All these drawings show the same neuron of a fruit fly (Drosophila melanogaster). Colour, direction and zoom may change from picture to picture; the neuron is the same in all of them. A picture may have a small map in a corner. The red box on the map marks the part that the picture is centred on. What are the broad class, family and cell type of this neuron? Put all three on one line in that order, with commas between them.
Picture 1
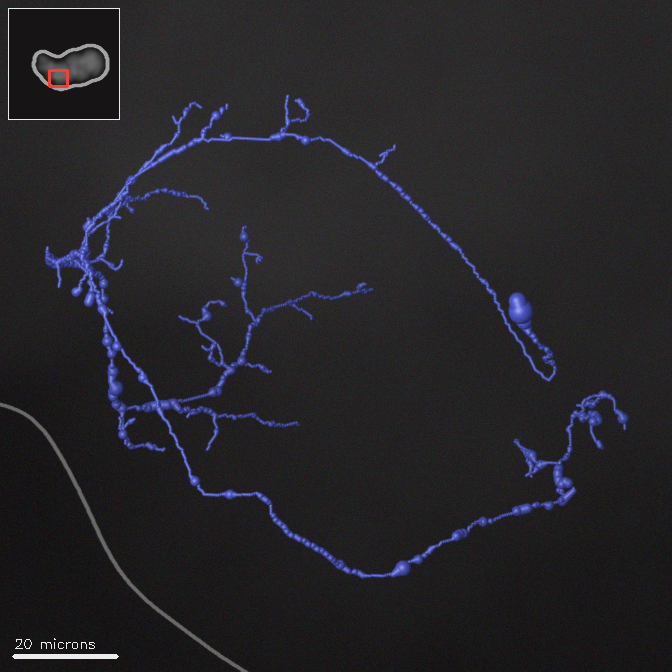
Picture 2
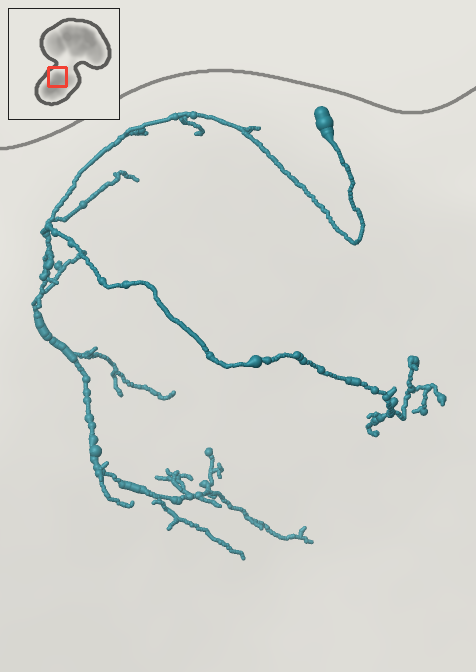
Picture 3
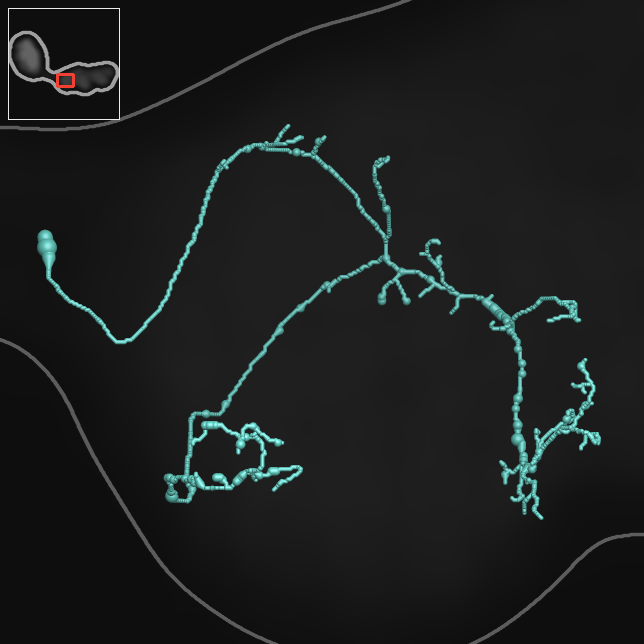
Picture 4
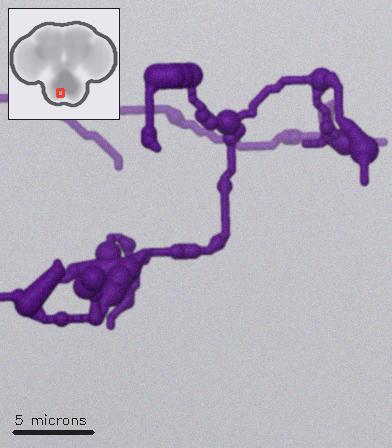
nerve-cord intrinsic neuron, hemilineage 08A, IN08A036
